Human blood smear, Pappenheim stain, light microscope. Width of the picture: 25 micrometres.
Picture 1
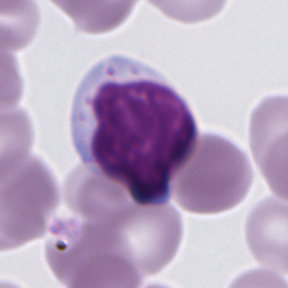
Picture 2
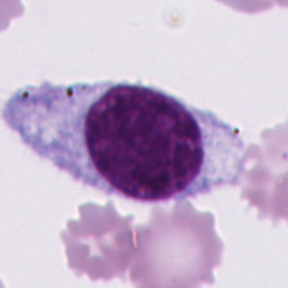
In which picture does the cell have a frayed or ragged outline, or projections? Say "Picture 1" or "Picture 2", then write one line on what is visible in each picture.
Picture 2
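Picture 1: The cell outline is smooth, with no surface projections.
Picture 2: The cell margin is finely ragged rather than smooth.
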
